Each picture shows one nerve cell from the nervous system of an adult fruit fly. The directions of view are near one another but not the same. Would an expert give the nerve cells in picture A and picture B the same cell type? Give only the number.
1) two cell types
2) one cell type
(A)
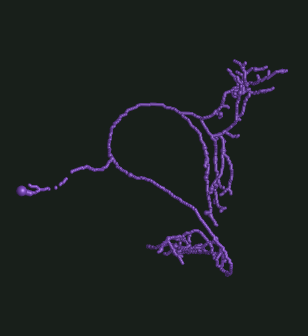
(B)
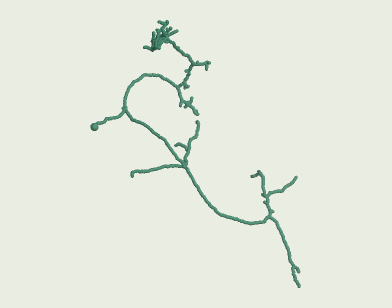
1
